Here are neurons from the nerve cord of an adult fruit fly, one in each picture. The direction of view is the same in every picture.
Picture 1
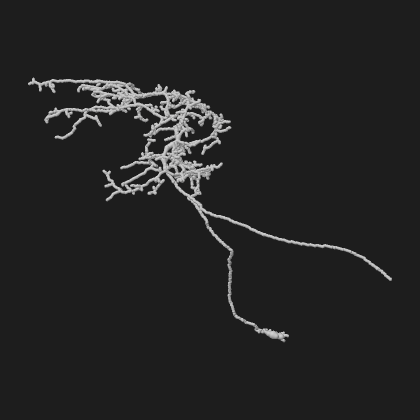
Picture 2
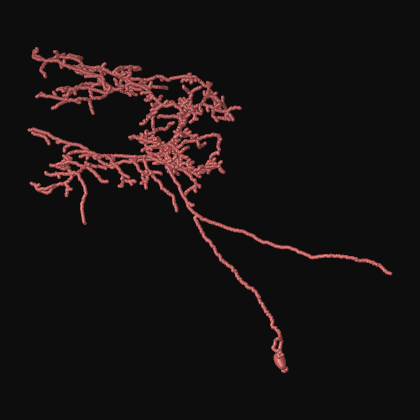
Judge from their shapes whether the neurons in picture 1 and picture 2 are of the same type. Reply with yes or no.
yes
